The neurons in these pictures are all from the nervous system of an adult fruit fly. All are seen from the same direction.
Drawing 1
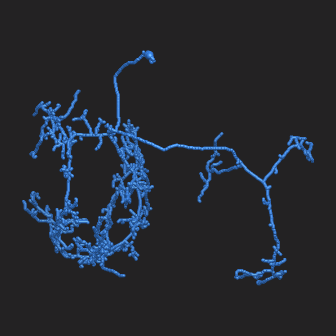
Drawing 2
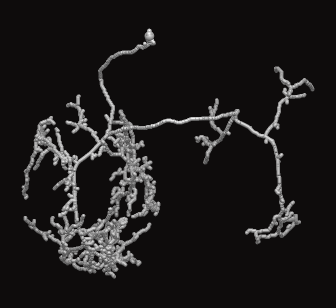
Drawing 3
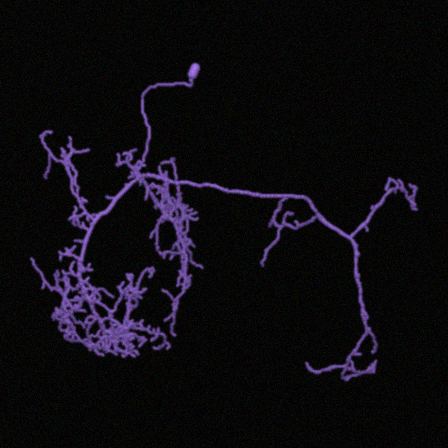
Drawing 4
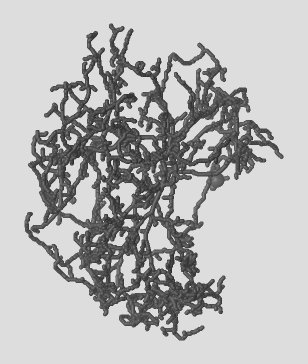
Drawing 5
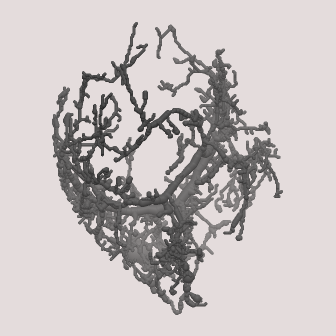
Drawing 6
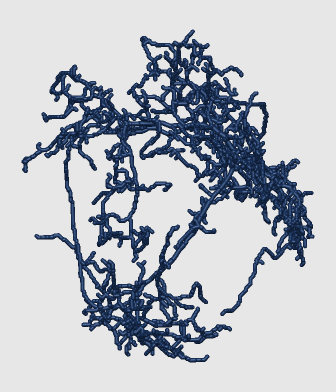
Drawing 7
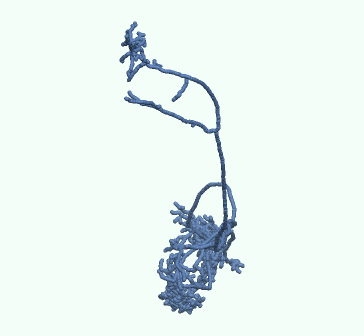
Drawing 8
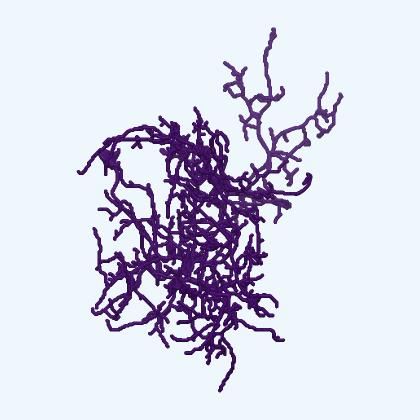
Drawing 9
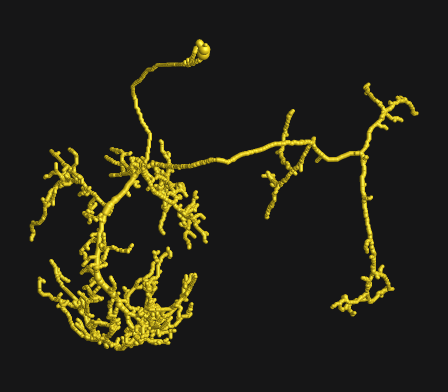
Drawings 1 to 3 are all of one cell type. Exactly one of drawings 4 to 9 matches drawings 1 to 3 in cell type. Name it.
Drawing 9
